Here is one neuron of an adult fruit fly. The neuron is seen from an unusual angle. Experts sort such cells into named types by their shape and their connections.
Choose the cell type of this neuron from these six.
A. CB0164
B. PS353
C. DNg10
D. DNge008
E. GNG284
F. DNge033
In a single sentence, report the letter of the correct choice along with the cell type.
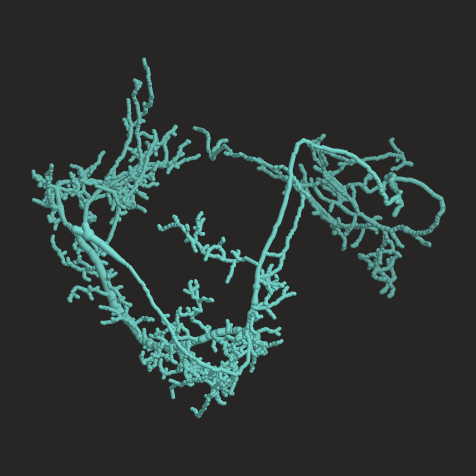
The neuron is a member of cell type GNG284, given in option E.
